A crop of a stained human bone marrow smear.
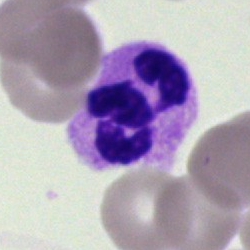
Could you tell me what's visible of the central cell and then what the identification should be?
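Roughly round in outline, the cell shows a slightly uneven edge. Its chromatin is dark purple and coarsely clumped. The cytoplasm is plentiful and pale lilac, and no vacuoles are seen in it. The cell is a segmented neutrophil.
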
